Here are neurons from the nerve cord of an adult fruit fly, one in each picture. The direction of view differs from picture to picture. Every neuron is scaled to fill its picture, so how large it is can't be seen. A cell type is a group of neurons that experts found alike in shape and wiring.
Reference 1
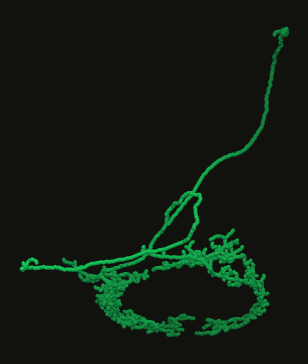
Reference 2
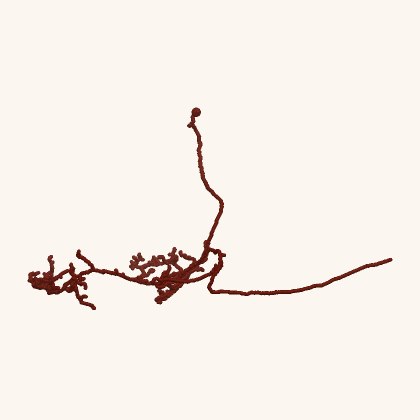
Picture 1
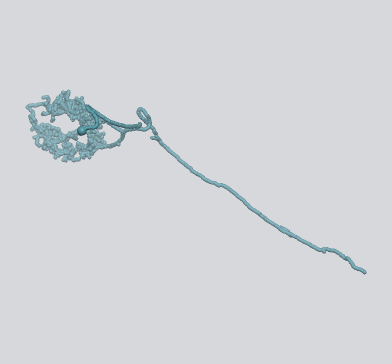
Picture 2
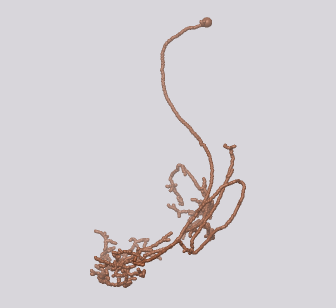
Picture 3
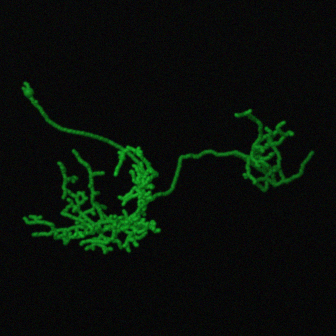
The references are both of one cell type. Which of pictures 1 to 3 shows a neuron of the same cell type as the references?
2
